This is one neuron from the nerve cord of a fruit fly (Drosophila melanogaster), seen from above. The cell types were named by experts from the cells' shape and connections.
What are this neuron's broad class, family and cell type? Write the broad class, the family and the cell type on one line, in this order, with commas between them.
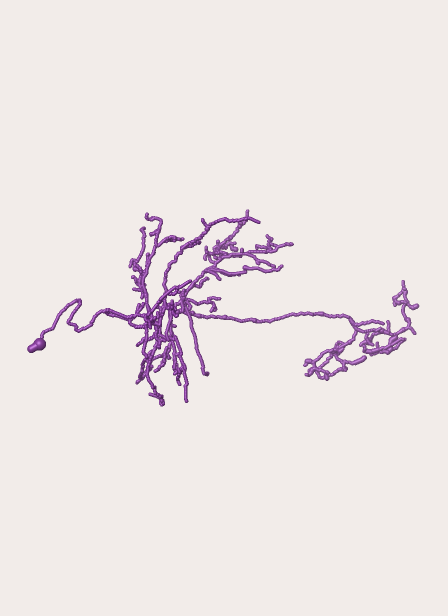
nerve-cord intrinsic neuron, hemilineage 19A, IN19A091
